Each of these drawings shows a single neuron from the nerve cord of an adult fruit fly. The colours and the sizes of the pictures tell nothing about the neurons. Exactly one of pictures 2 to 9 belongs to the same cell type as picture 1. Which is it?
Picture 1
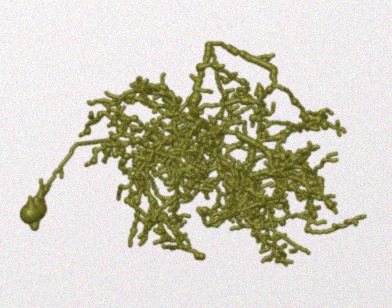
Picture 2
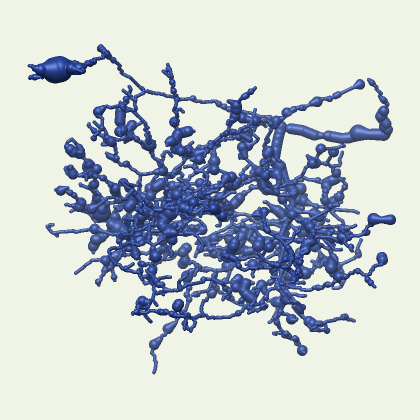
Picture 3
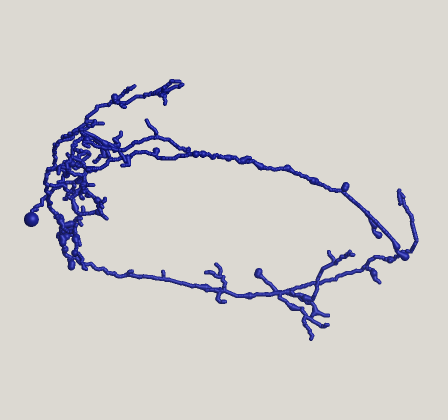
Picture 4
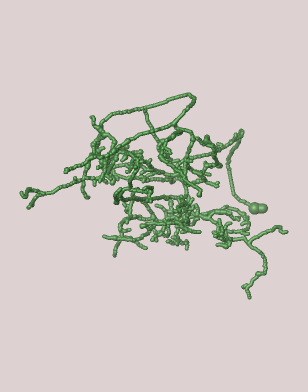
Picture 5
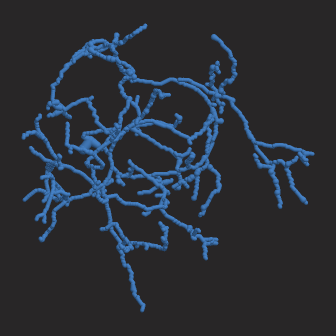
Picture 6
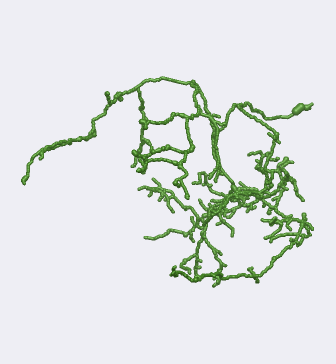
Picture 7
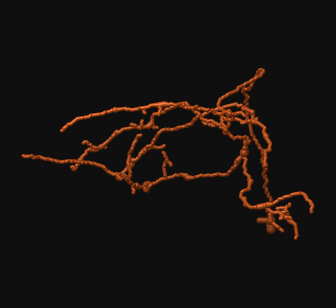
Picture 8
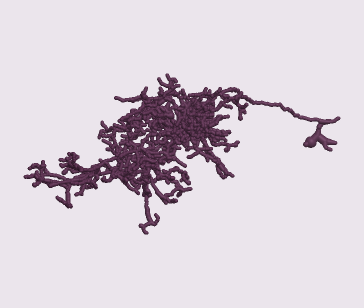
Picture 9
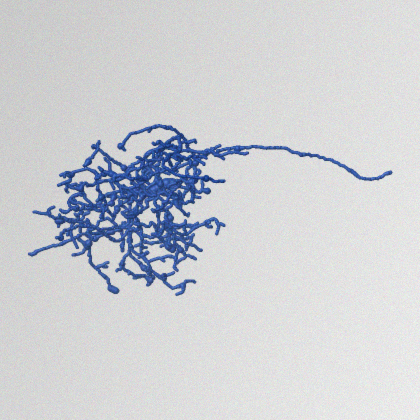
Picture 2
